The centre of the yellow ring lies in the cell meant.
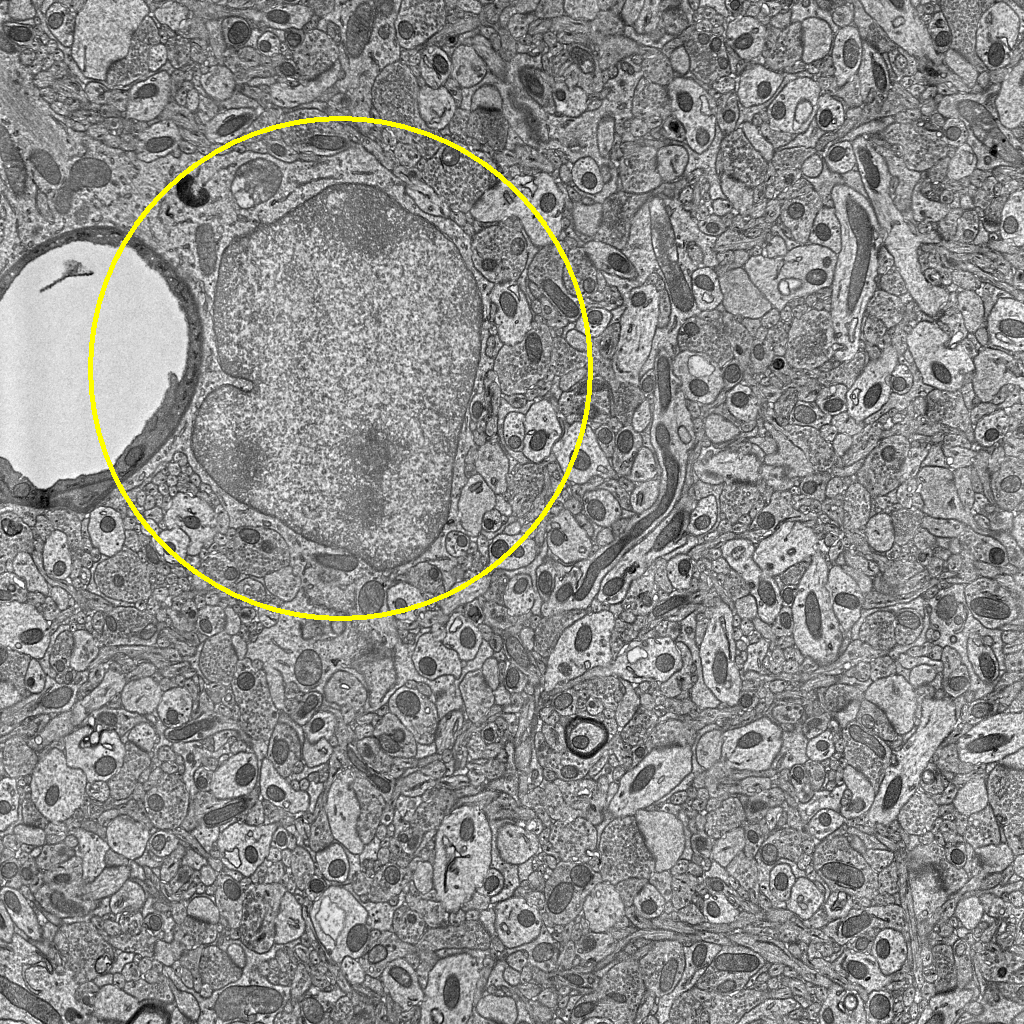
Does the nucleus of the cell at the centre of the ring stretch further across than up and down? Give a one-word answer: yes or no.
No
